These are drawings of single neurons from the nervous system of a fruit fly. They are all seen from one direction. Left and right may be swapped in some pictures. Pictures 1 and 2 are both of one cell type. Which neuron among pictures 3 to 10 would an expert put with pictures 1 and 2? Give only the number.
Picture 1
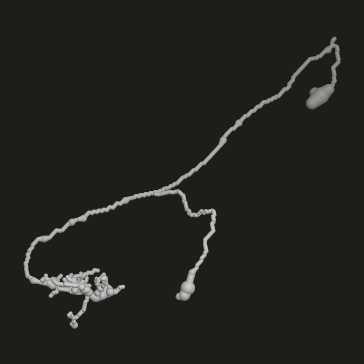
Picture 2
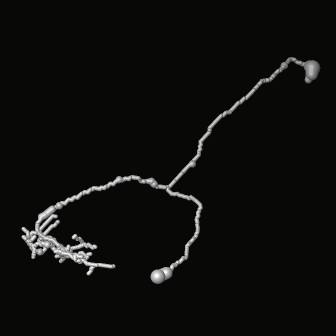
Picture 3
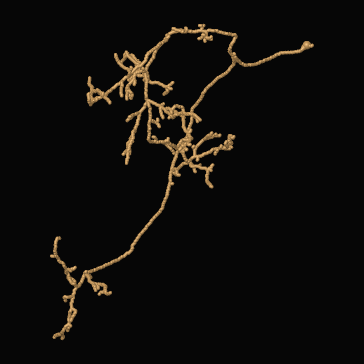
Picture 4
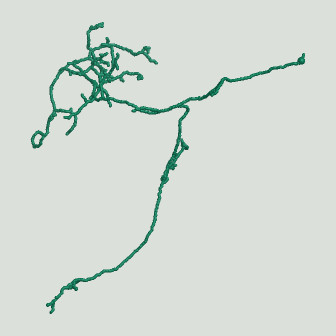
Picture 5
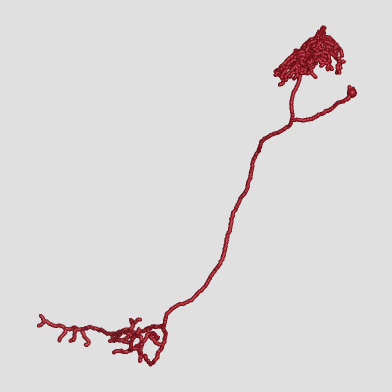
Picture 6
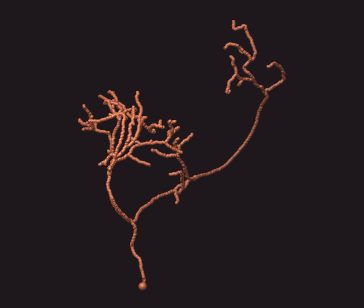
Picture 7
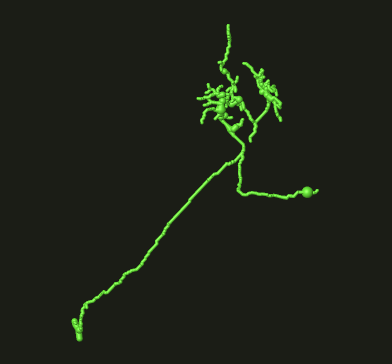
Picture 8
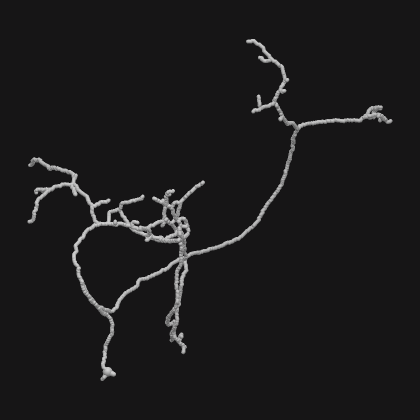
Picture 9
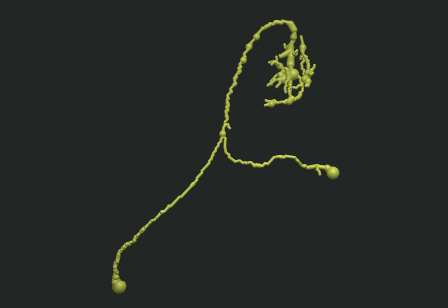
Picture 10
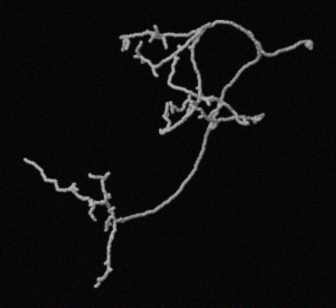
9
